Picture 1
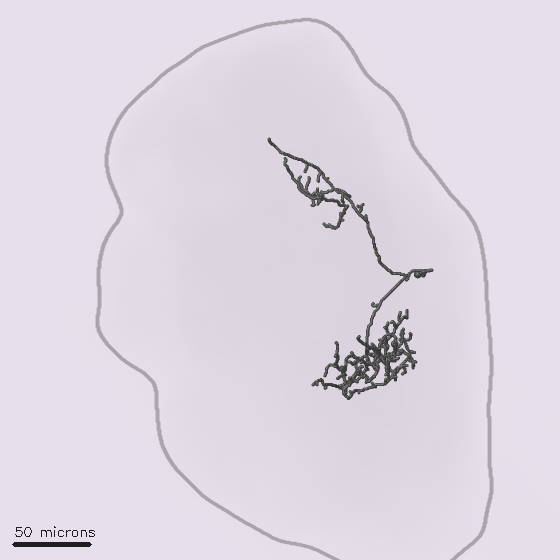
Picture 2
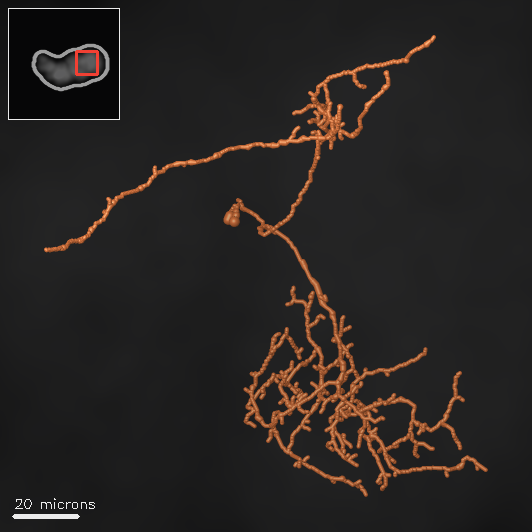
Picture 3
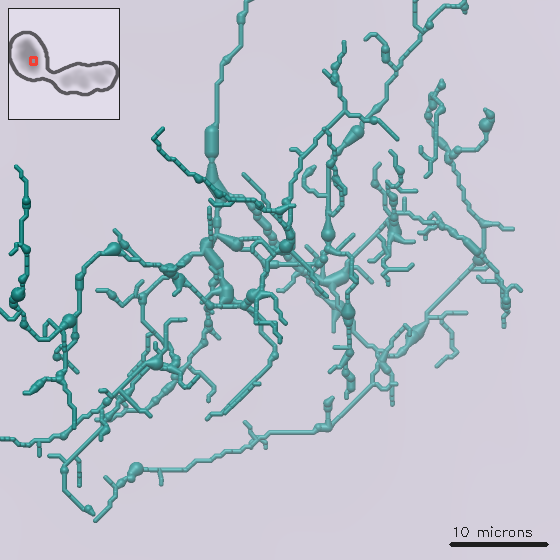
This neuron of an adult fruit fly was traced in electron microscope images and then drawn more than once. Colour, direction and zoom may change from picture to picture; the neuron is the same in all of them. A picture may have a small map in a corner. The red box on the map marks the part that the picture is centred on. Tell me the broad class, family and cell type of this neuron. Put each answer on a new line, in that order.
visual projection neuron
hemilineage VLPp&l1_lateral
LC41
